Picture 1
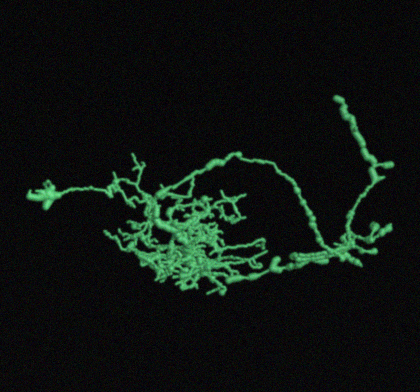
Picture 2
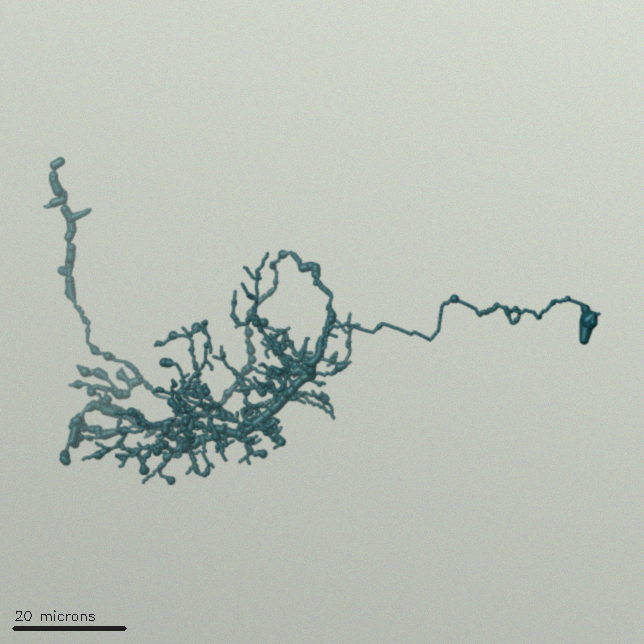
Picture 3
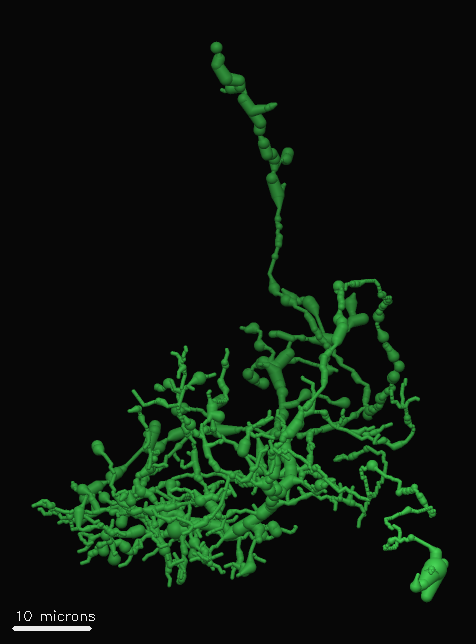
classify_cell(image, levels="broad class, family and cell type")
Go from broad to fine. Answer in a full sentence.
A nerve-cord intrinsic neuron of hemilineage 14A, type IN14A015.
